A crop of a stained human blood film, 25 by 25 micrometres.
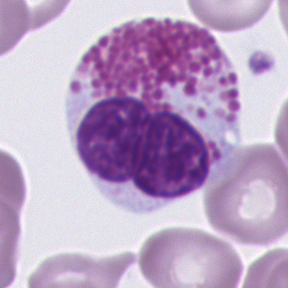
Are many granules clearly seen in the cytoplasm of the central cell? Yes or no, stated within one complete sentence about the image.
Yes, it is many visible granules that the cytoplasm of this cell contains.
